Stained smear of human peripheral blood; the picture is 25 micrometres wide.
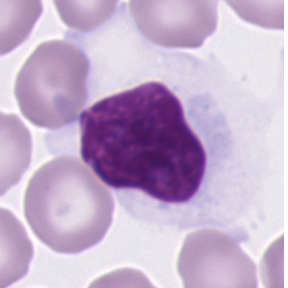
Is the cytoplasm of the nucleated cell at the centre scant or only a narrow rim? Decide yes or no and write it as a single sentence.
No, the nucleus does not fill most of the cell; the cytoplasm is plentiful.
